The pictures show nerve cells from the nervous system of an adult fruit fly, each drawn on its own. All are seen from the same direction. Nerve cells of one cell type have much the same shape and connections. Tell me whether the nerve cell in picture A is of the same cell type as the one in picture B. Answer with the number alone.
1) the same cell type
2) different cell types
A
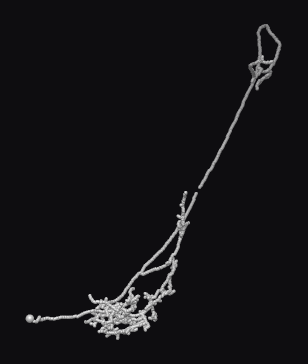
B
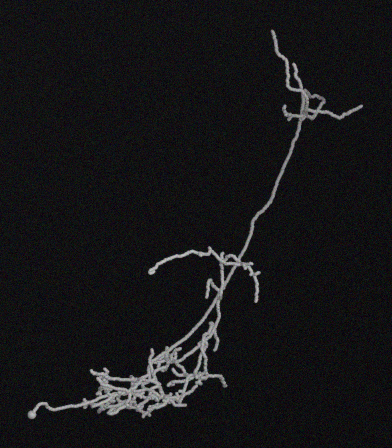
1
